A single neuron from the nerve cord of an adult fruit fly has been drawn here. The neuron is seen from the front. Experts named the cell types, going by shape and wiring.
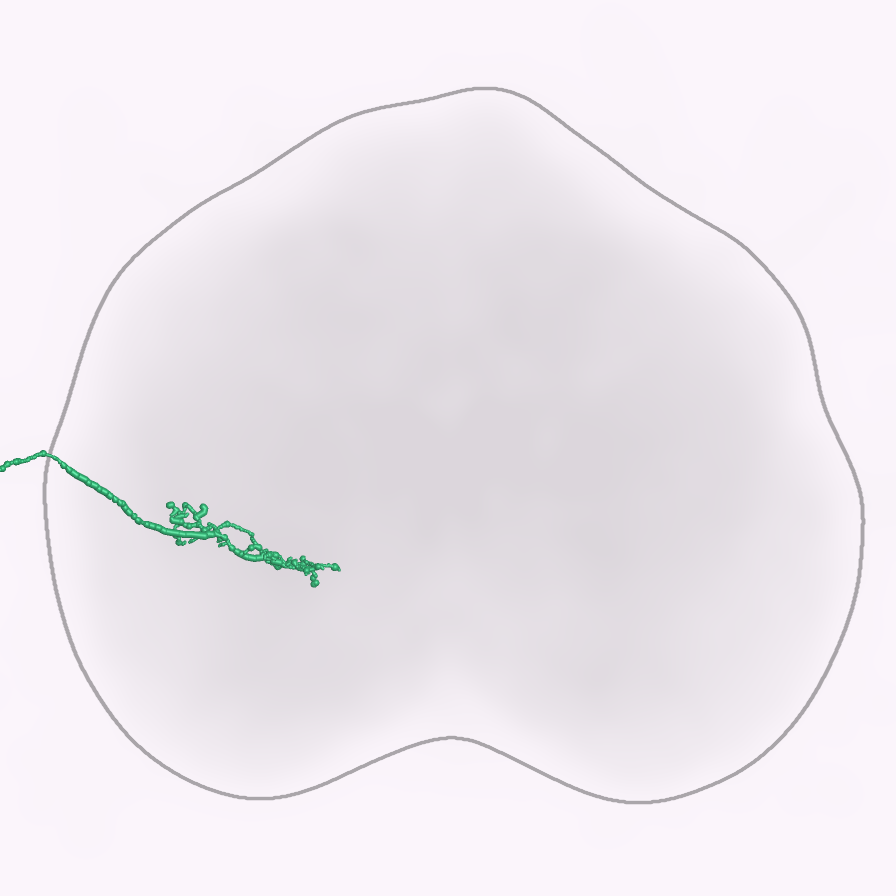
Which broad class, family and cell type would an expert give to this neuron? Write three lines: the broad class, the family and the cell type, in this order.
sensory neuron entering the nerve cord
class mechanosensory tactile
SNta18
